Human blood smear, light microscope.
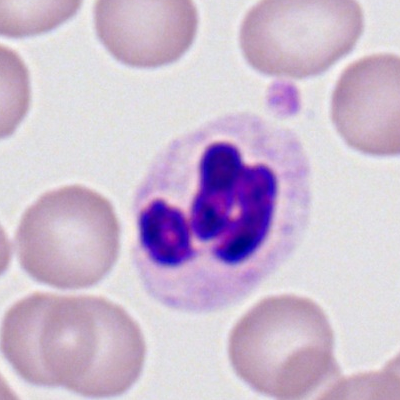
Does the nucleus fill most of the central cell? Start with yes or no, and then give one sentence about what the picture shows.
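No. The cytoplasm is plentiful and pale pinkish-lilac.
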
